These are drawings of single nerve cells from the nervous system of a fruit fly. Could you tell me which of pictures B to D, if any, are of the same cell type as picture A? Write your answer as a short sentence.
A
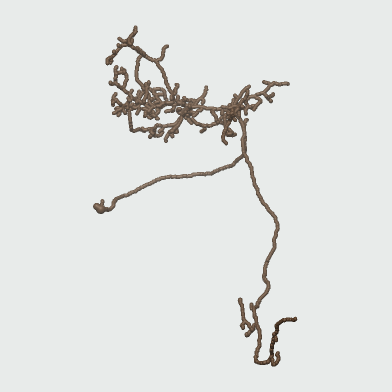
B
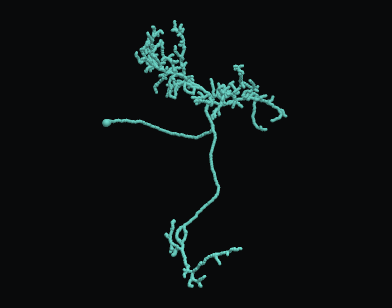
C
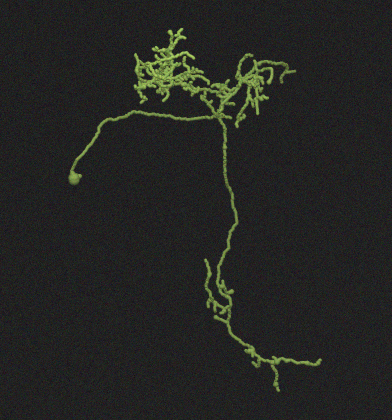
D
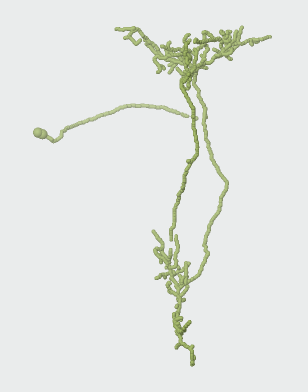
Picture B and picture C are of the same cell type.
